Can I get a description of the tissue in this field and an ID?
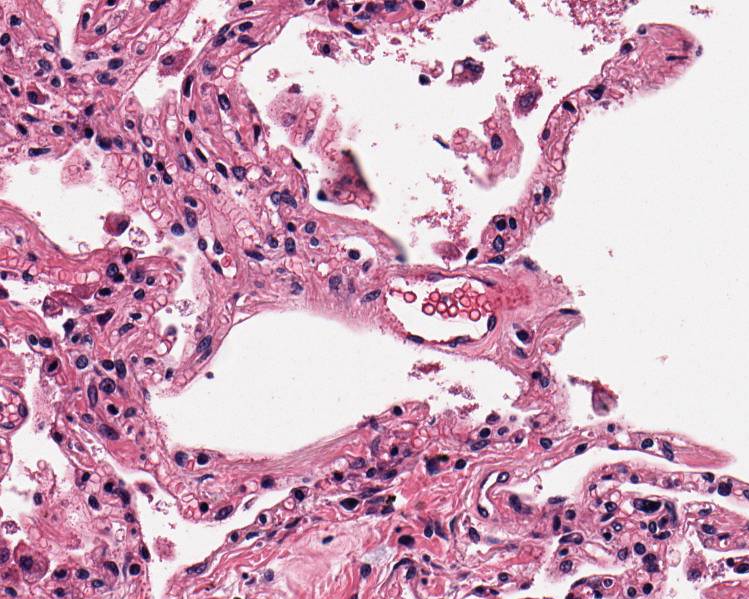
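Here branching strands of tissue divide up wide empty spaces, the largest one sitting at the upper right. Pink fibrous stroma holding elongated spindle-shaped nuclei widens those strands, and there are no glands anywhere in the field. This is lung.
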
